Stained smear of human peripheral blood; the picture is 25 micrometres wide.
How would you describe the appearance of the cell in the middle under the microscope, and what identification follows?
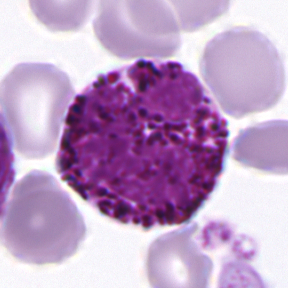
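Granules of unequal size, lying over the nucleus and hiding its outline. Nucleus seen only as paler magenta areas beneath them. Round outline. Basophil.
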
